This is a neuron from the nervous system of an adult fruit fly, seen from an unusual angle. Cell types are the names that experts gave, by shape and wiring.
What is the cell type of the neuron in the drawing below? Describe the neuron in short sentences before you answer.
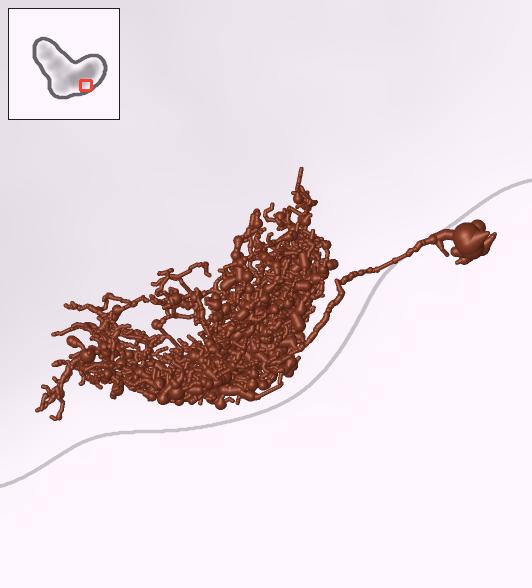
The cell body can be seen on the right of the picture. Dozens of branch ends can be seen. Its broad class is central-brain intrinsic neuron. It is of cell type GNG099.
